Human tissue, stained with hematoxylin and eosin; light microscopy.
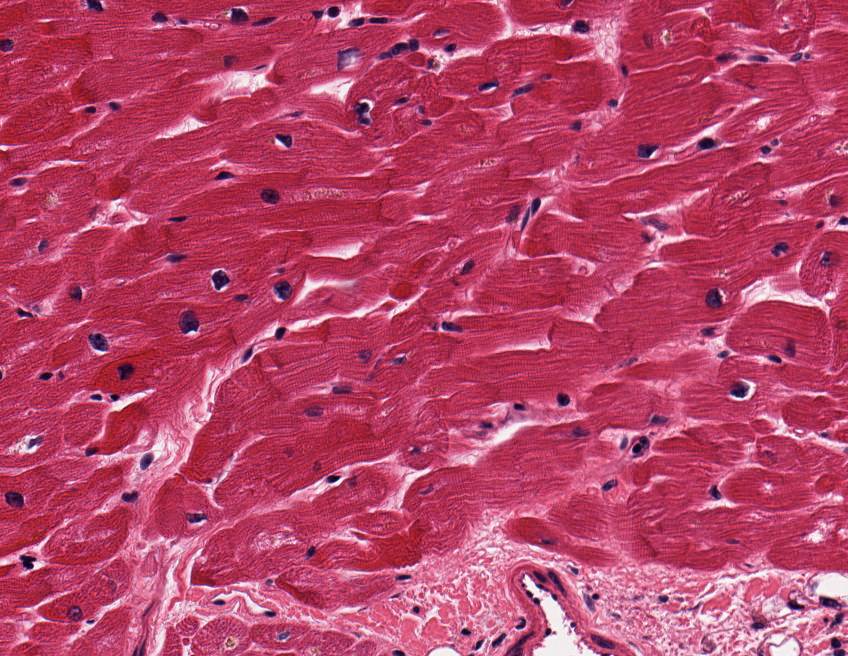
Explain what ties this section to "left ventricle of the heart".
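Here the muscle fibres of the left ventricle of the heart branch and join neighbouring fibres, forming a meshwork.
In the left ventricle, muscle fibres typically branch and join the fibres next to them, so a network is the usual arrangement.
The branching meshwork in this picture goes with that usual pattern. The fibre cytoplasm is deep pink and carries fine cross-striations. Several of the central nuclei sit within a small pale clear zone of cytoplasm. No fat cells lie among the muscle fibres.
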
